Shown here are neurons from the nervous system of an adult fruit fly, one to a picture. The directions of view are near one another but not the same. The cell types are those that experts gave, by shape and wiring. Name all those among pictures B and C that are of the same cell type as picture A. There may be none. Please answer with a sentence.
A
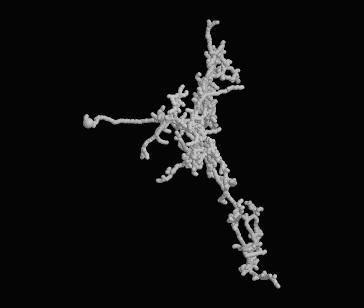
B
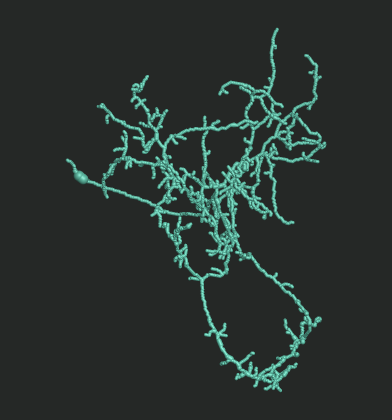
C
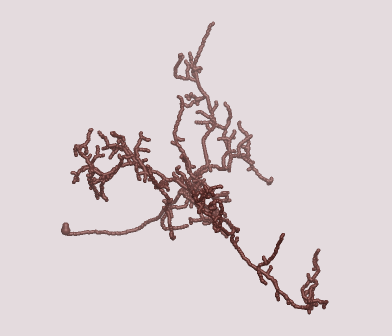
Picture B and picture C are of the same cell type.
